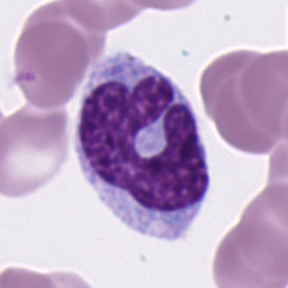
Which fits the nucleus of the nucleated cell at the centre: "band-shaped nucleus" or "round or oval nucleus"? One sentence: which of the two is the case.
The nucleus takes the form of a curved band with no separate lobes.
